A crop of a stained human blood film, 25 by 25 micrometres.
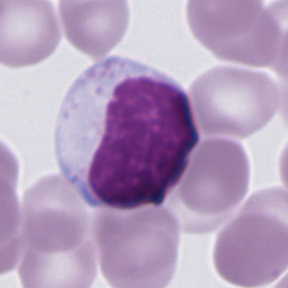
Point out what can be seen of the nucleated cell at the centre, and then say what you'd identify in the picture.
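See how the nucleus sits off-centre, over toward the right side of the cell; it measures about 12 by 9 micrometres. Most of the very pale blue cytoplasm lies on the left side of it, going a slightly deeper blue along the cell edge. There are a few small reddish-purple granules scattered through that cytoplasm, too. So that's a large granular lymphocyte.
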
